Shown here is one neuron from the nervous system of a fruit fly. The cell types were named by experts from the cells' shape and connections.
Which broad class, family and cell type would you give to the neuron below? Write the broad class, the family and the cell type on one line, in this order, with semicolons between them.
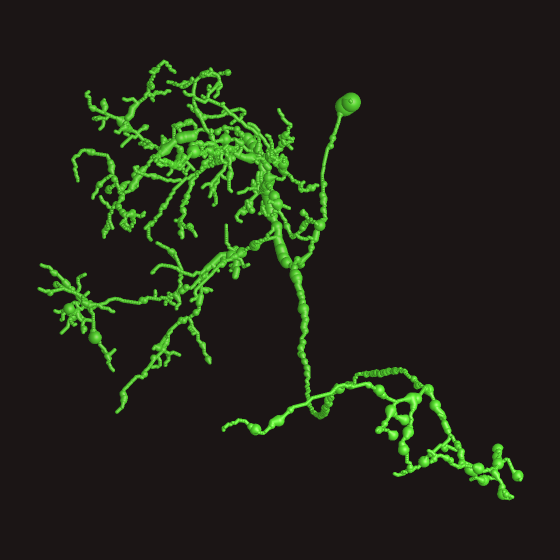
central-brain intrinsic neuron; hemilineage LHl2_dorsal; LHAD1b2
